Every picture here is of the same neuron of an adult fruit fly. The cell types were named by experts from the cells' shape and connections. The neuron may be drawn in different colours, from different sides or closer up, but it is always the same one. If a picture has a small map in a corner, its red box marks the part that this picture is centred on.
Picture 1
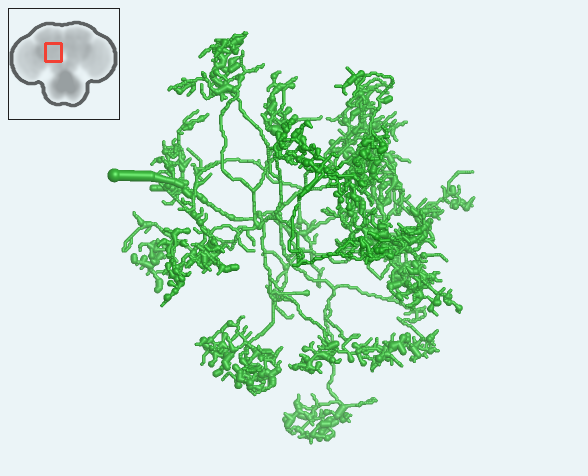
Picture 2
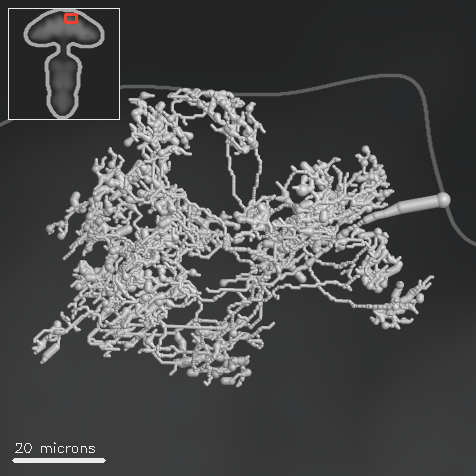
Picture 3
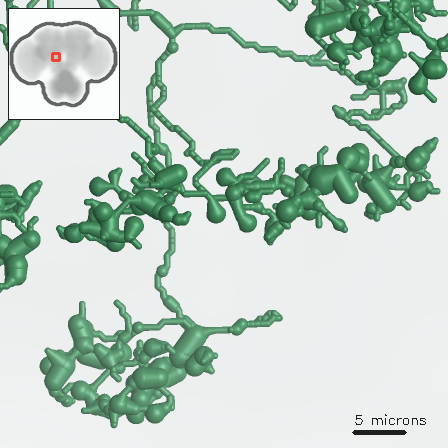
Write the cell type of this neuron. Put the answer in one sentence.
The cell type is lLN2P_b.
